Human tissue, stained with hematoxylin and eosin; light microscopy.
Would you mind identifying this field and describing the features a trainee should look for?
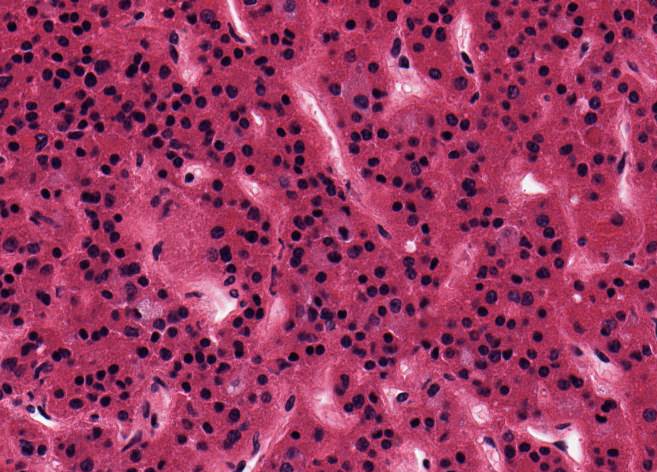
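Mainly the pars distalis of the pituitary, I'd say. Closely packed cells form solid sheets and cords across the whole field, and I find no gland lumens. Thin-walled capillaries with flattened endothelial nuclei run between them in many directions, splitting them into irregular nests and cords.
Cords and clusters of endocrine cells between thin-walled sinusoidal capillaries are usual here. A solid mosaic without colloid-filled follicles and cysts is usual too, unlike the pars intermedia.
The nuclei are small, round, dark and fairly uniform in size; most cells have ample pink, finely granular cytoplasm.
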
